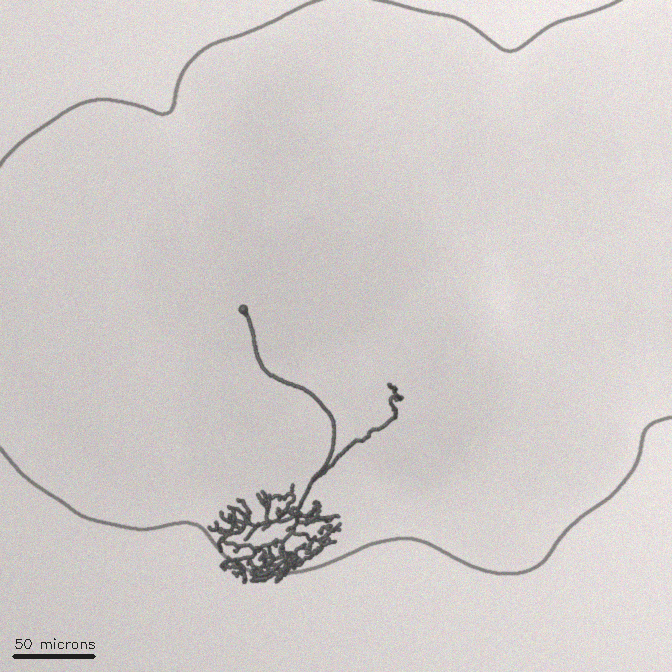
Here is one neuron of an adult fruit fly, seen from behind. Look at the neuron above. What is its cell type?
IN23B023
